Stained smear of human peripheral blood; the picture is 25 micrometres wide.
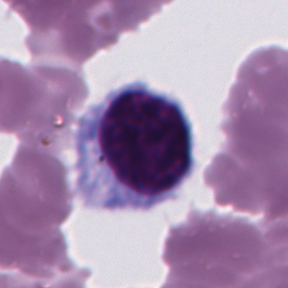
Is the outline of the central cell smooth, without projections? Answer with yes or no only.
No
